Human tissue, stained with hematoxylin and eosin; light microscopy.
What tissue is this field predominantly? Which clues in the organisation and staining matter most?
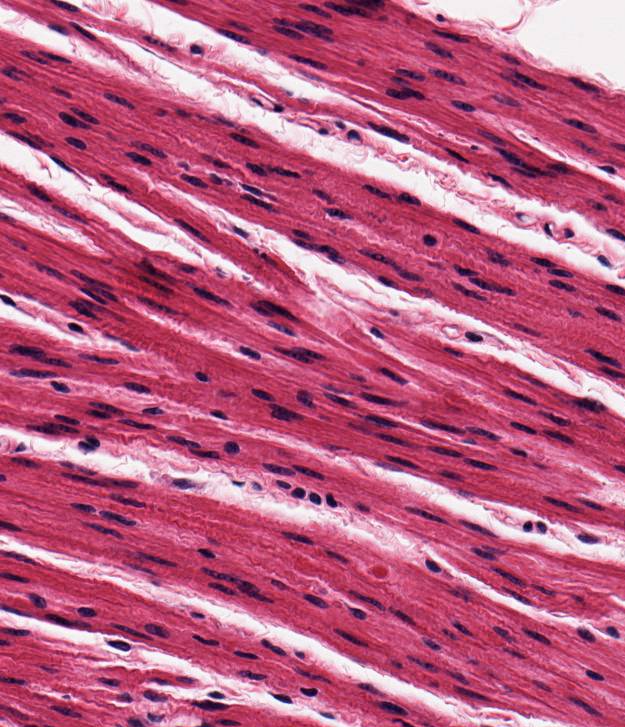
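Smooth muscle, I'd say, is what fills this field. The fibres are deep pink, and I notice fine streaks running along their length. Within the fibres, the nuclei are elongated, each lying with its long axis along the fibre.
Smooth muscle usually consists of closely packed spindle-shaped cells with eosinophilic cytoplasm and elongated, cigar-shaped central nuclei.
Dark purple nuclei are numerous, too, spread evenly throughout the fibre bundles.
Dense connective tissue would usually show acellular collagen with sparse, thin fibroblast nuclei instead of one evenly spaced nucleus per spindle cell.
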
